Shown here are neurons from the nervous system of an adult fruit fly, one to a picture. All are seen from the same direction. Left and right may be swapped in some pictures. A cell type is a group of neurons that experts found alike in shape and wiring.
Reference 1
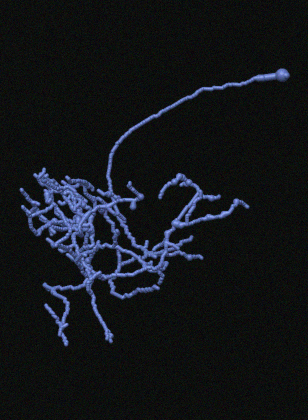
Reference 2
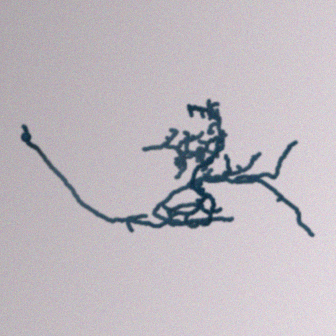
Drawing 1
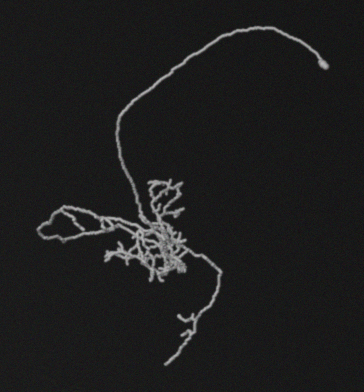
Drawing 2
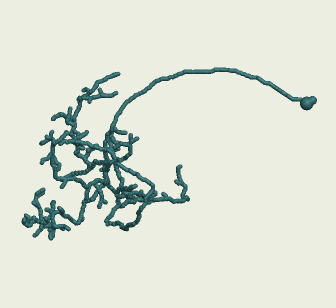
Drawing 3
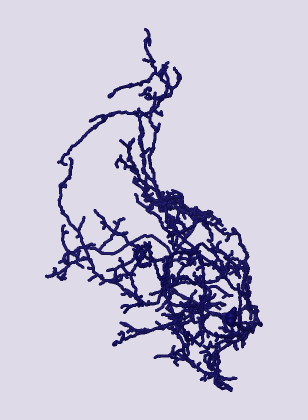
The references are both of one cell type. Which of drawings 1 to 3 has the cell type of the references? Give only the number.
2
